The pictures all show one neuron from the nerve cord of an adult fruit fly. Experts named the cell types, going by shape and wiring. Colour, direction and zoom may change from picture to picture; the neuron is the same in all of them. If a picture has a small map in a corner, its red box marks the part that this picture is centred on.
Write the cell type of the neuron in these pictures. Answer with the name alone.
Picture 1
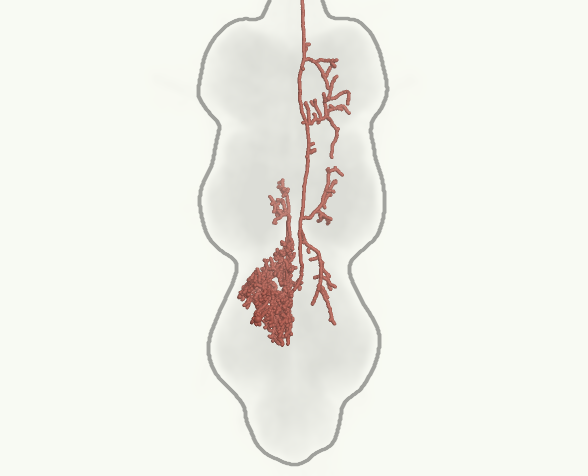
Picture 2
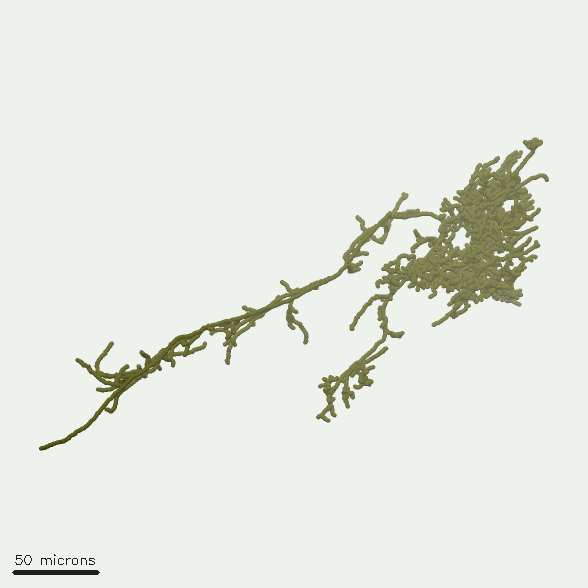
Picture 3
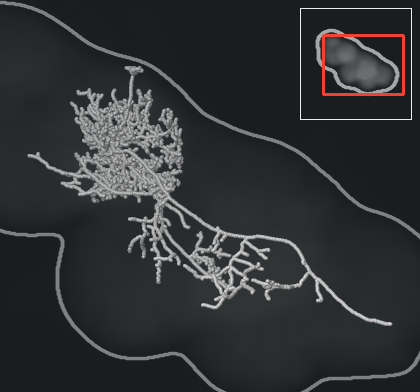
AN23B003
